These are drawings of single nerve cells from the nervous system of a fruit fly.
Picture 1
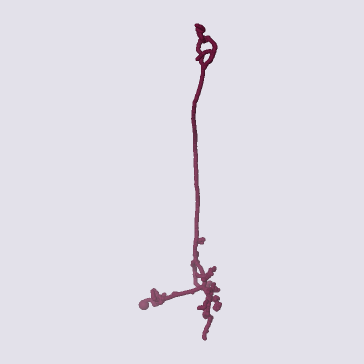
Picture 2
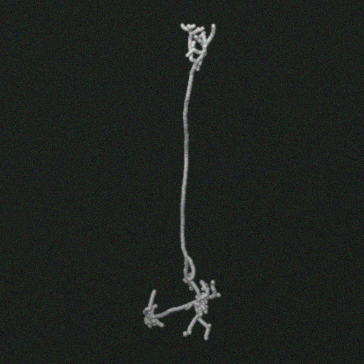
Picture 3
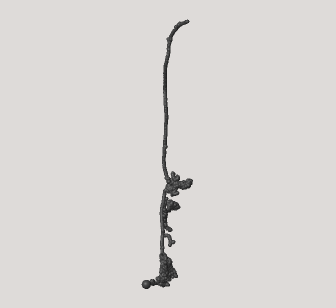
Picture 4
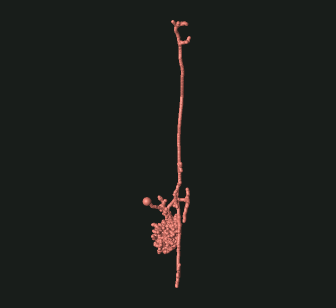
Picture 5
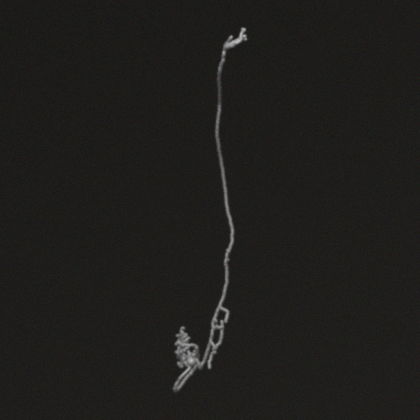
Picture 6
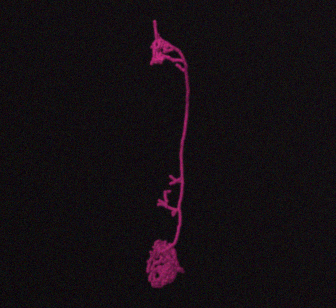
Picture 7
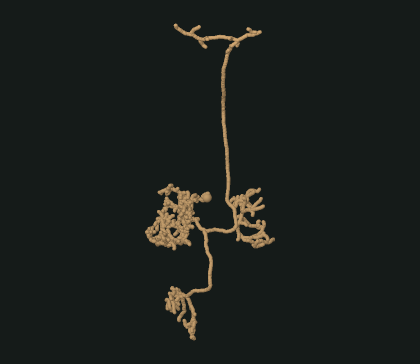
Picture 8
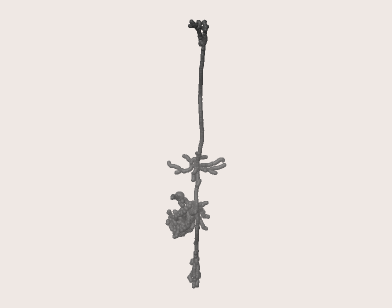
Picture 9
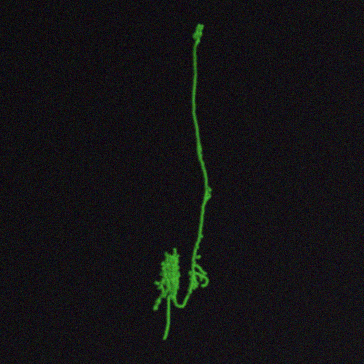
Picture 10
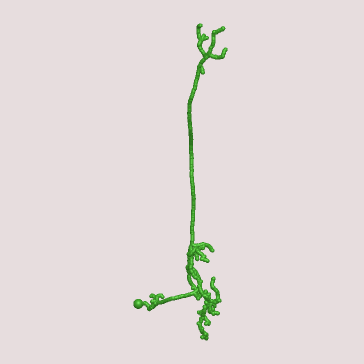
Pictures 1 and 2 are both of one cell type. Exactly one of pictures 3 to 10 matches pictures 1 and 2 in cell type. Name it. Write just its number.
10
